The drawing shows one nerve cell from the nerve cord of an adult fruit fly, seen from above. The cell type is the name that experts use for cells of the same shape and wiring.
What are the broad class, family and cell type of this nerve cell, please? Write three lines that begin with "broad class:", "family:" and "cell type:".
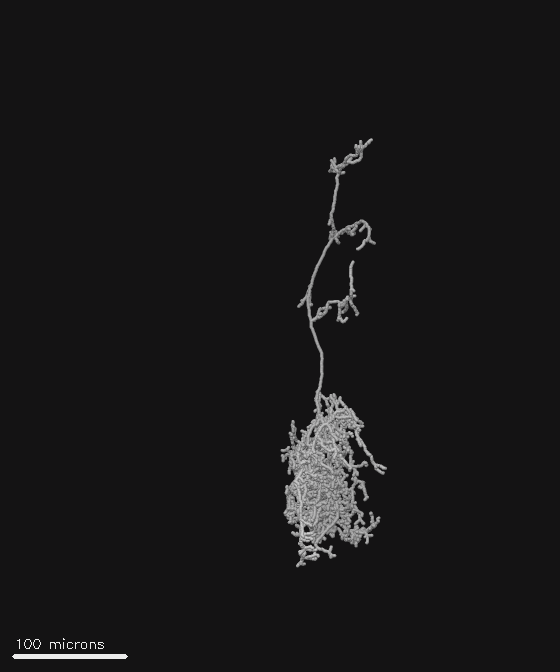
broad class: nerve-cord intrinsic neuron
family: hemilineage 04B
cell type: IN04B001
